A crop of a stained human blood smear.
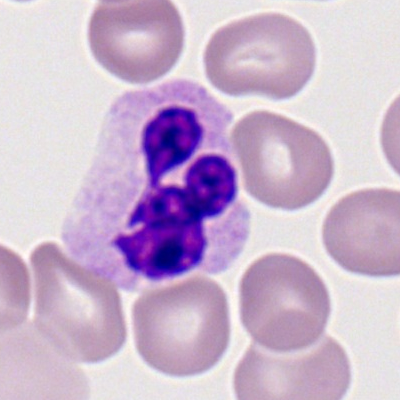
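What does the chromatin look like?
It is dark purple and coarsely clumped.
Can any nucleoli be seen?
None are visible in the nucleus.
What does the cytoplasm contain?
Fine, faint granules, and no vacuoles.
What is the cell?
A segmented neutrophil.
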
